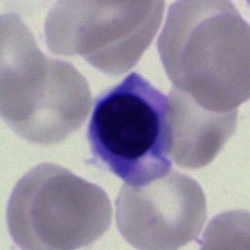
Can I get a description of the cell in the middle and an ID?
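Start with the nucleus: it sits off-centre, toward the left side of the cell, and you won't find a nucleolus in it. Now follow the cytoplasm around it, which forms a rim that is widest toward the right and bottom. Notice, too, that this cytoplasm shows no granules. This cell is an erythroblast.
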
